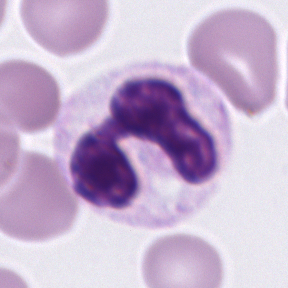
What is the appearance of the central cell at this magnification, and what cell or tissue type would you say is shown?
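The outline of the cell is round and smooth. Its nucleus is curved into a horseshoe, open downward, and narrows to a thinner bridge at its upper left. The chromatin is dark purple and coarsely clumped. The cell is a segmented neutrophil.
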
